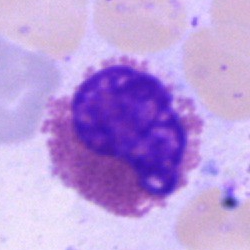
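Eosinophil, central cell: the nucleus lies toward the upper right, its dark purple chromatin clumped with paler patches between. The pinkish-purple cytoplasm is widest at the lower left, and granules at the margin give the upper left edge a beaded look.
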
